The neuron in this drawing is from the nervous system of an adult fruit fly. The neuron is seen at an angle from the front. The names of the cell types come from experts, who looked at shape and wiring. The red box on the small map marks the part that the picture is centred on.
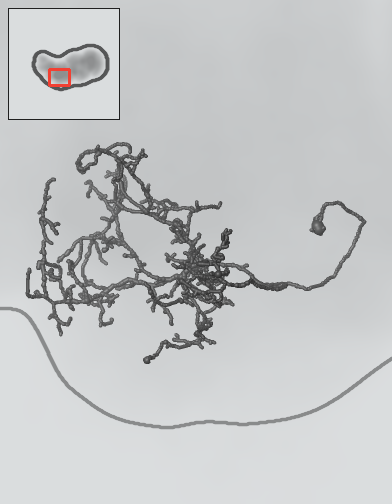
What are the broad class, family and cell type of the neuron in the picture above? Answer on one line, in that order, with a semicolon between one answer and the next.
nerve-cord intrinsic neuron; hemilineage 01A; IN01A034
